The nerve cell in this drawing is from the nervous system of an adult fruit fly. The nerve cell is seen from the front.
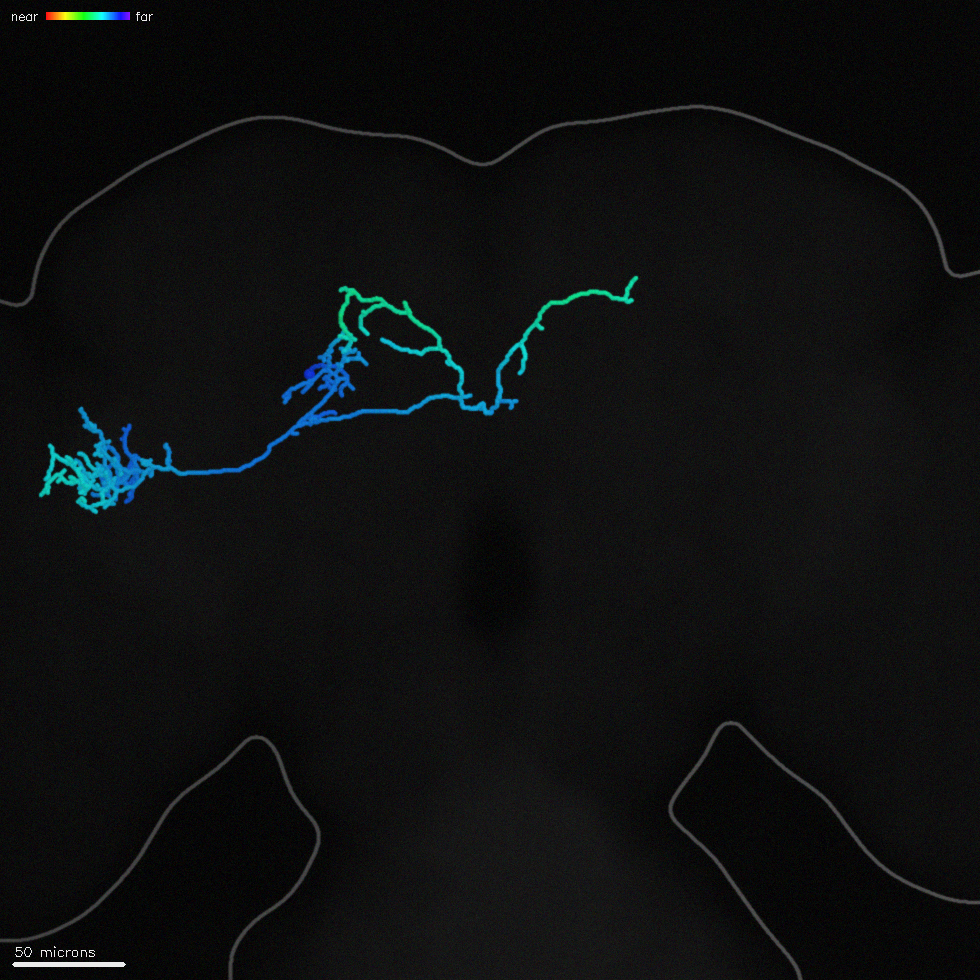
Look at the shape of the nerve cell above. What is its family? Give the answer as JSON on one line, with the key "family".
{"family": "hemilineage PSp3"}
